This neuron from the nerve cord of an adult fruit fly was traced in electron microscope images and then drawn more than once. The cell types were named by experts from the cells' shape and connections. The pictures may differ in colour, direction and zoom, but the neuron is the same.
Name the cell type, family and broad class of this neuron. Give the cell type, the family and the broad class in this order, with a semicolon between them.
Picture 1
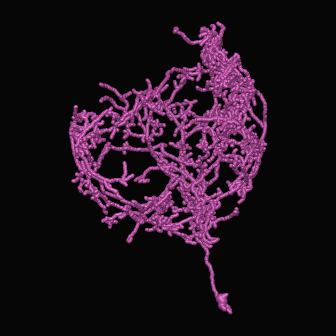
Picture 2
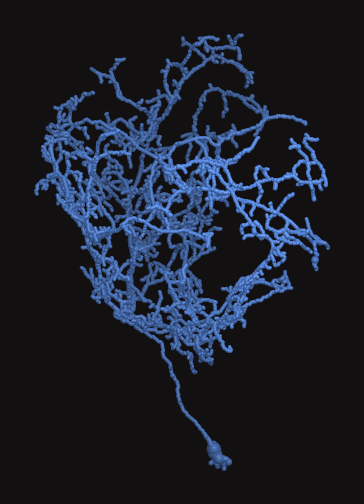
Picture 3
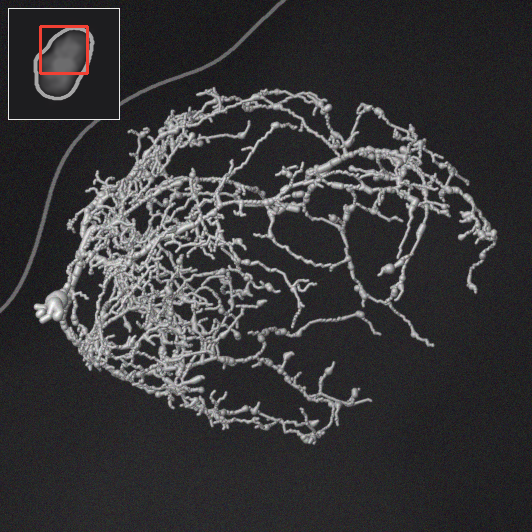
IN13B011; hemilineage 13B; nerve-cord intrinsic neuron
